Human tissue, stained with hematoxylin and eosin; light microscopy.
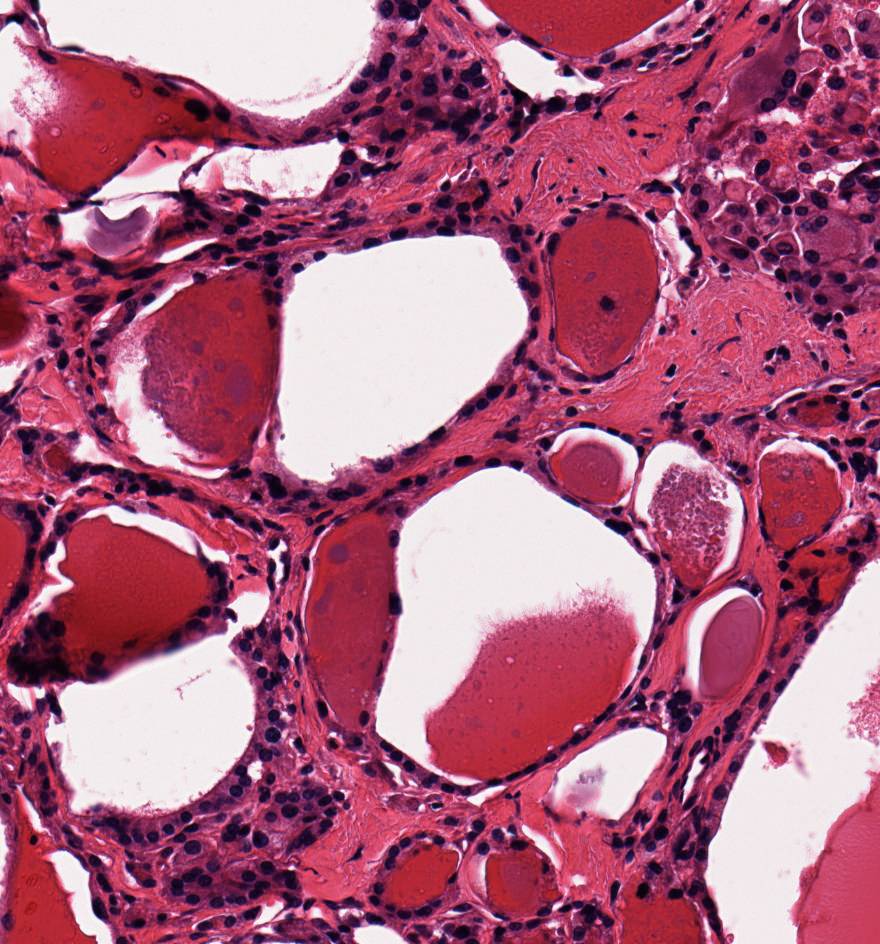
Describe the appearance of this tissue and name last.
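Closely packed rounded follicles of widely varying size fill the field, the largest near the centre. A single layer of flattened to low cuboidal epithelial cells lines each. Pink fibrous collagenous stroma lies between them, broadest in the upper right. One small follicle right of centre contains speckled granular material rather than smooth colloid. This is thyroid.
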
